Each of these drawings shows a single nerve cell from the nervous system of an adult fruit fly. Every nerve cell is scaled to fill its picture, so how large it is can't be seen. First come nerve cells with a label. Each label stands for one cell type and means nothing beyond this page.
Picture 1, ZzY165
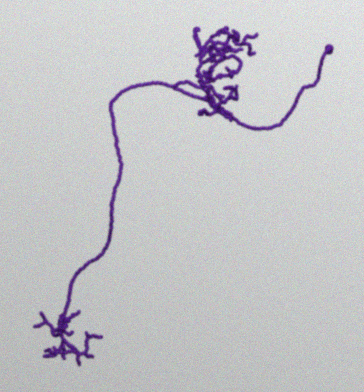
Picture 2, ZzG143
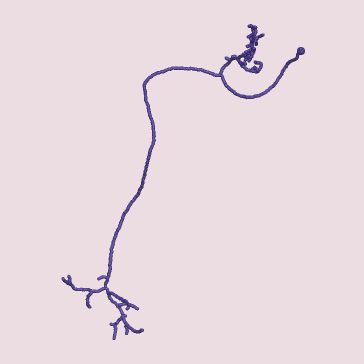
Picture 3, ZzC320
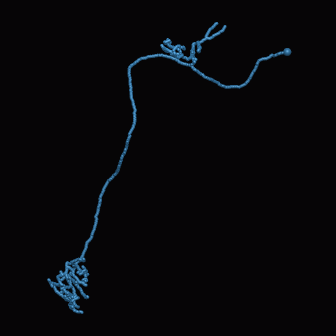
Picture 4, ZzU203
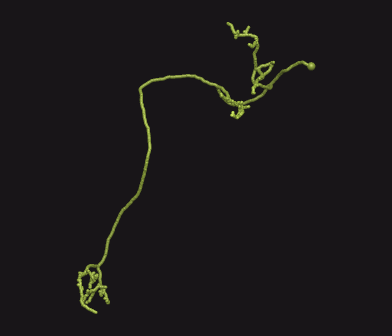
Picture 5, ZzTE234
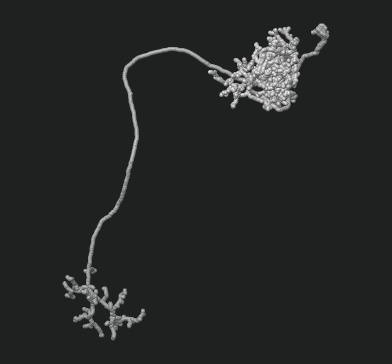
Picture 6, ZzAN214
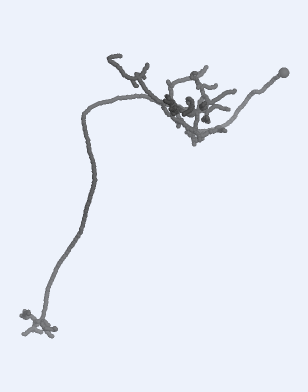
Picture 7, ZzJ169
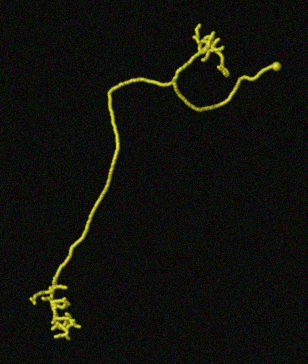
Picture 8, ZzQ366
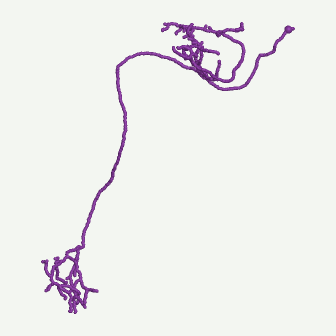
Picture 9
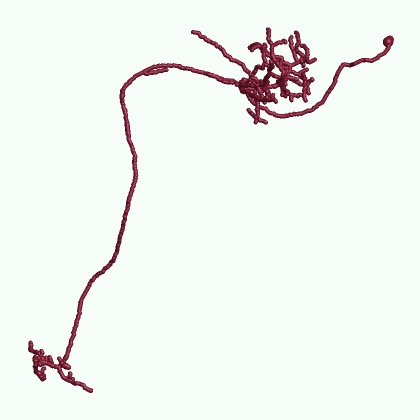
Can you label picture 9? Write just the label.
ZzAN214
